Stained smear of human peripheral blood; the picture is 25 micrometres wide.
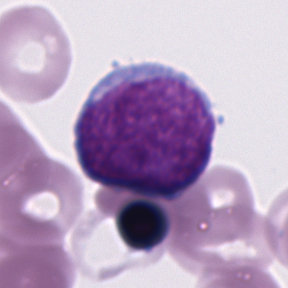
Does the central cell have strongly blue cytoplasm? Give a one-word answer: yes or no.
Yes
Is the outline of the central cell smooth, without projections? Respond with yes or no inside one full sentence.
No, this cell is bounded by a rough outline.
